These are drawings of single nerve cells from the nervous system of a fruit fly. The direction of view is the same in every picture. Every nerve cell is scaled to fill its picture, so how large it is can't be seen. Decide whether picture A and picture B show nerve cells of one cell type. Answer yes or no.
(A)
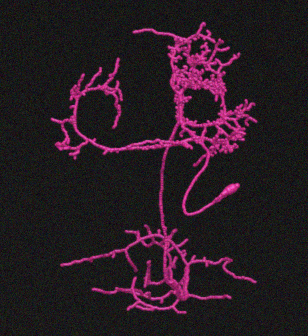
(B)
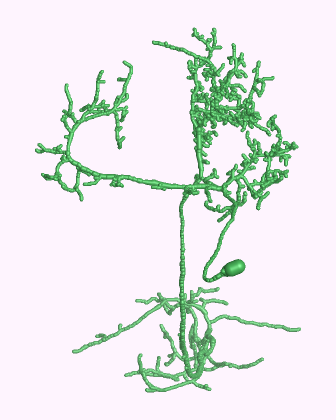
yes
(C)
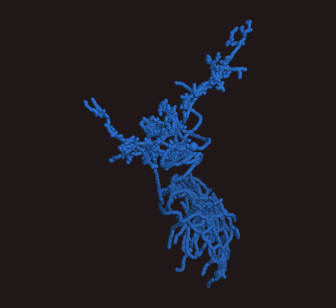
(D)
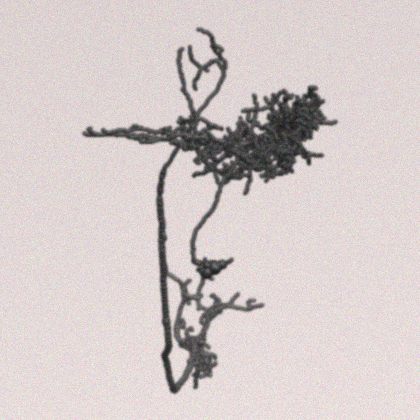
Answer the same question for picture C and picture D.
no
